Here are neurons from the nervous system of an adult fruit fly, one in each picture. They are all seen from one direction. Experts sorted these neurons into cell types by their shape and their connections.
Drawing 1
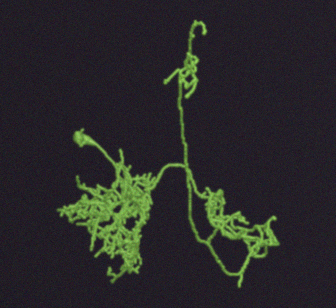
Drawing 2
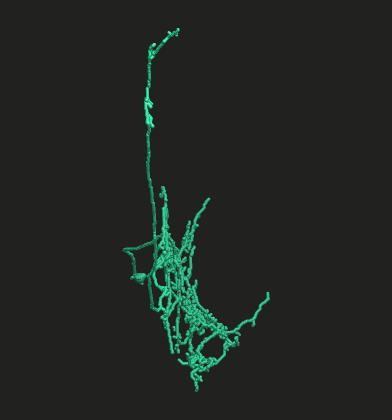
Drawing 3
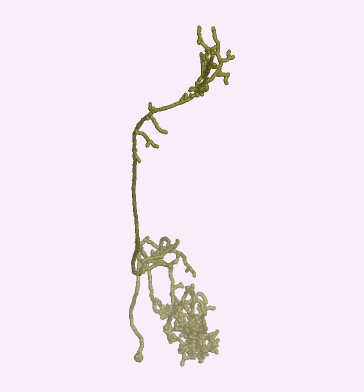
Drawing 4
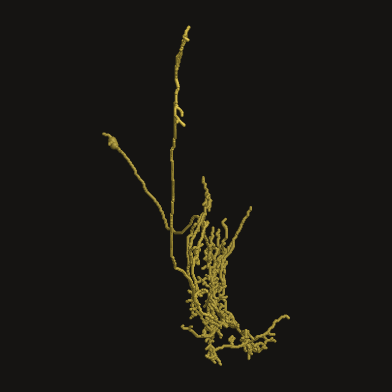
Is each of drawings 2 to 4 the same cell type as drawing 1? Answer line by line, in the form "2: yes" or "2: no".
2: no
3: no
4: no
